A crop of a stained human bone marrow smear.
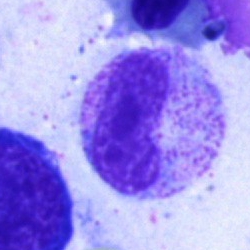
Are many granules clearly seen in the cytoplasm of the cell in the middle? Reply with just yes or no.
Yes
